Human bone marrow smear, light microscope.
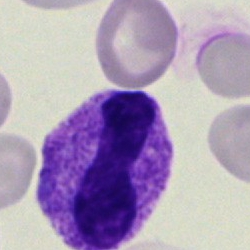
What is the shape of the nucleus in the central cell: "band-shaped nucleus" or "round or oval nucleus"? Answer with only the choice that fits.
Band-shaped nucleus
